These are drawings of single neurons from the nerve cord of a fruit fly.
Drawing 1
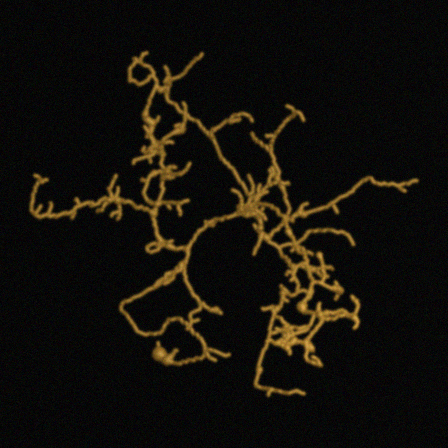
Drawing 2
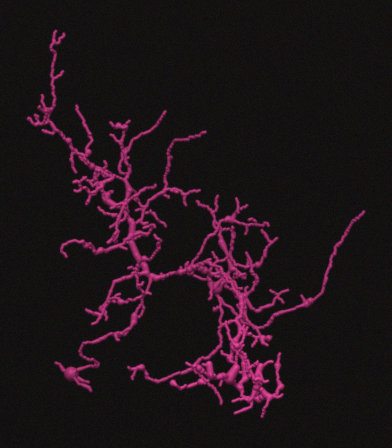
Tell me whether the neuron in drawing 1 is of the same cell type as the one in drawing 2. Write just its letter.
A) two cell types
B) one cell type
B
